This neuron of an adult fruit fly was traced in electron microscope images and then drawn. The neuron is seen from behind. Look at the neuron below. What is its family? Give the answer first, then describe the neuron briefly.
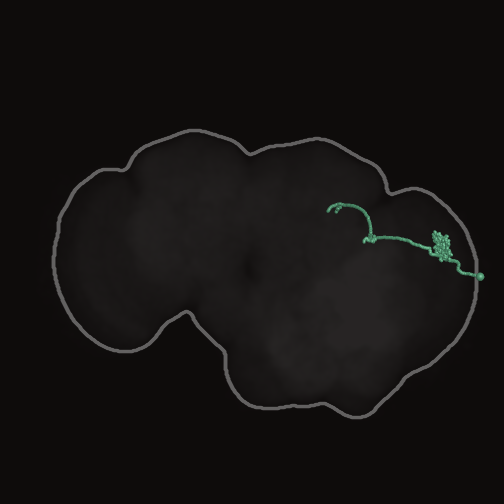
Its family is MeTu. It is a visual projection neuron. The cell body is on the right of the picture. As drawn here it is wider than it is tall.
